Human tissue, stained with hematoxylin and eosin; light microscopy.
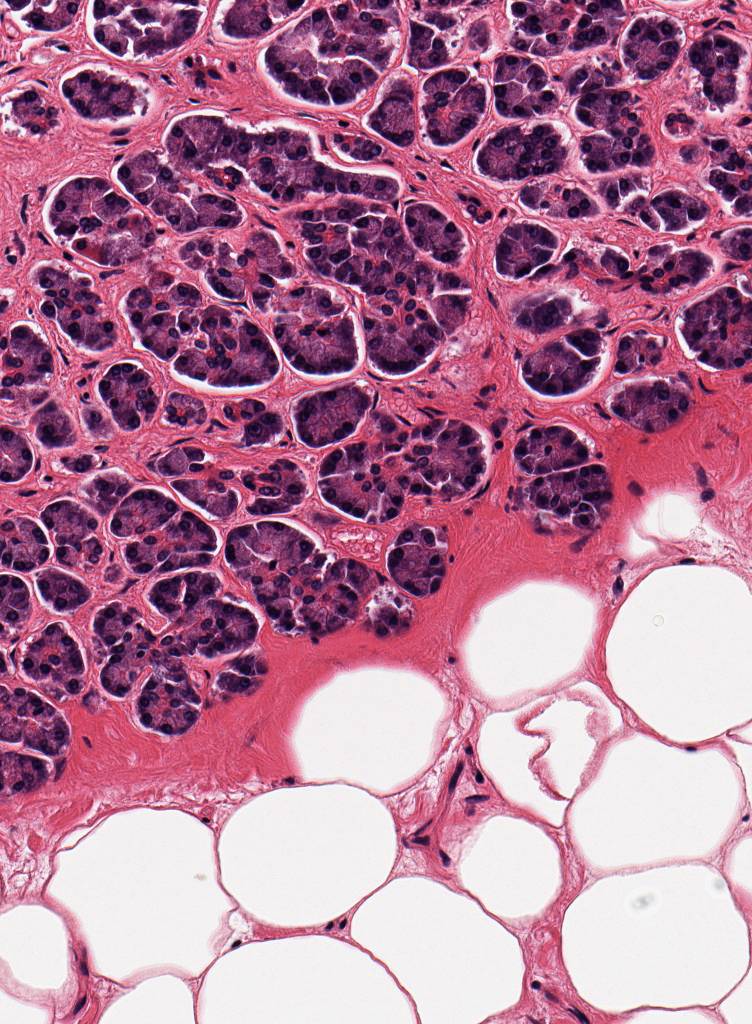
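Pancreas: closely packed glandular acini fill the upper and left field; fat lies lower right. Acini: rounded clusters of pyramidal cells around tiny, barely visible central lumens. The cytoplasm is dark purple and granular; round, dark nuclei sit towards the cell bases.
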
